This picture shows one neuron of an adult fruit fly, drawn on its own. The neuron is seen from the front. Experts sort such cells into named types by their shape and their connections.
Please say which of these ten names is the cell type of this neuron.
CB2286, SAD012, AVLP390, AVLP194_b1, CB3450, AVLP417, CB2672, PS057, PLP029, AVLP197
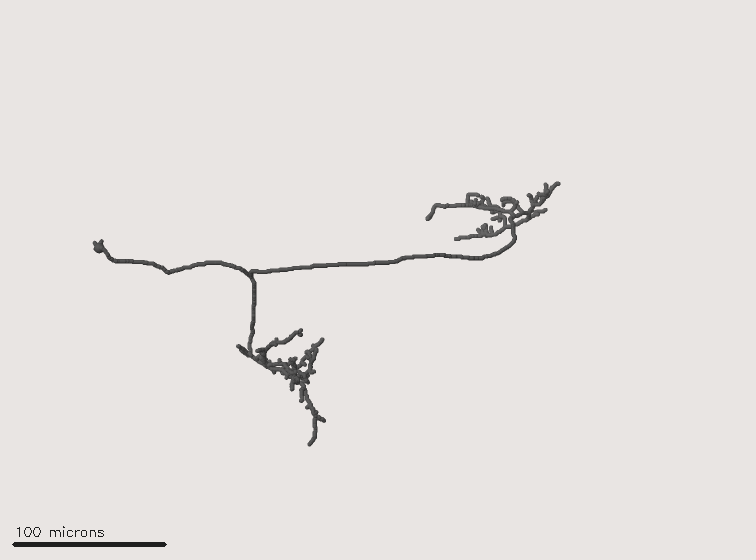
SAD012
